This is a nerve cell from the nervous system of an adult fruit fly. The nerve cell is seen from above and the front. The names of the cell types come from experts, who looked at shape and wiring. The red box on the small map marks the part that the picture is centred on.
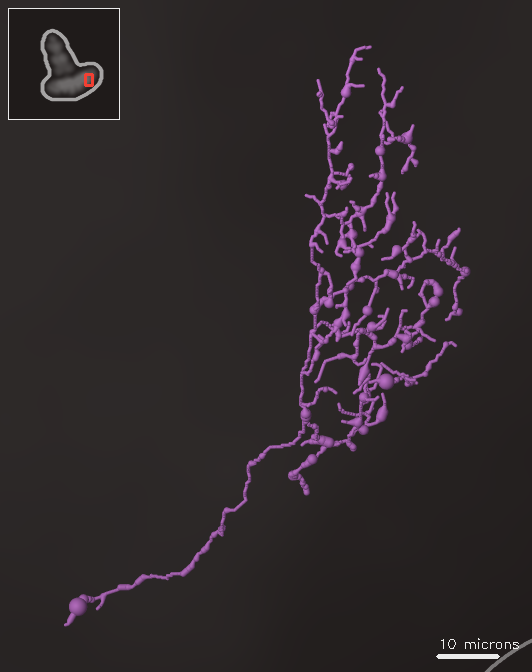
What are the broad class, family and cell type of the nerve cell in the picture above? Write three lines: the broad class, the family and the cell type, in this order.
optic-lobe intrinsic neuron
Cm
Cm11a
